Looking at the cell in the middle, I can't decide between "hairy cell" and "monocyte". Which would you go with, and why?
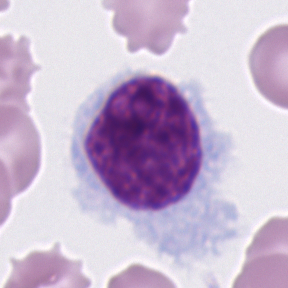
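It is a hairy cell. Hair-like projections are most pronounced along its lower and right edges. The nucleus lies off-centre, with a broader rim of pale blue cytoplasm below and to its right. Its chromatin is dark purple and mottled, with small clumps and lighter patches.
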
